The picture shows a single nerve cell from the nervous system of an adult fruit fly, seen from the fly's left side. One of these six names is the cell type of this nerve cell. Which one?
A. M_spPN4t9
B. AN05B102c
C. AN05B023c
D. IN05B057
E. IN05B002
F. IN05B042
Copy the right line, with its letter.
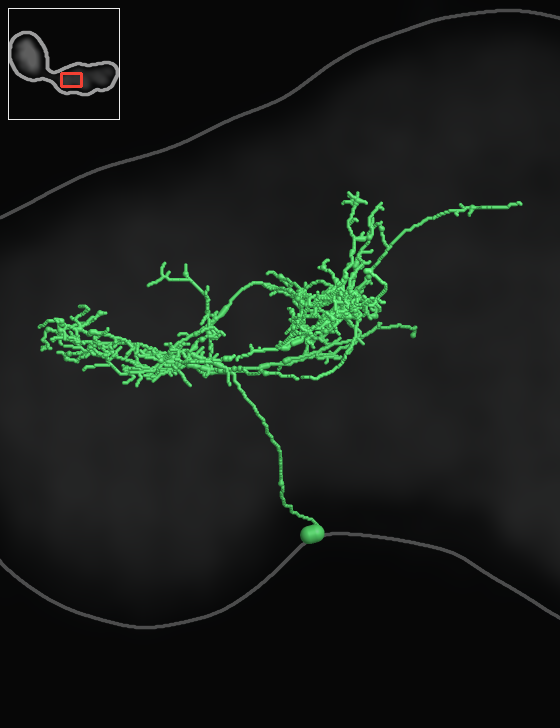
D. IN05B057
